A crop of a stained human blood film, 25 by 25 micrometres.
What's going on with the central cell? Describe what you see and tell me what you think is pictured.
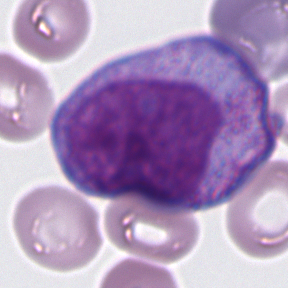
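On its lower side, the nucleus is indented. The cytoplasm, widest on the right side of the cell, is a pale bluish-lilac and holds fine pinkish granules. The cell is an atypical promyelocyte.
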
